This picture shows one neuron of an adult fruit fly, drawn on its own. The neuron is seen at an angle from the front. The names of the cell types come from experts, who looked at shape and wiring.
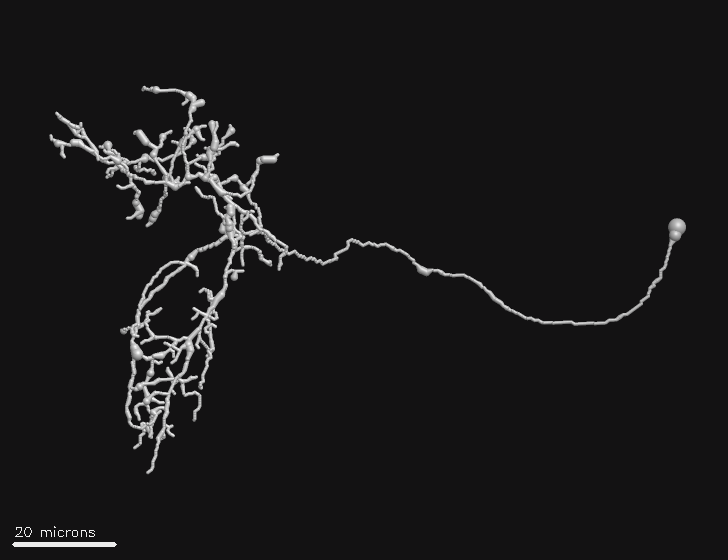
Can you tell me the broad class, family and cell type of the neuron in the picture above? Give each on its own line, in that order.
central-brain intrinsic neuron
hemilineage DL1_dorsal
MBON19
